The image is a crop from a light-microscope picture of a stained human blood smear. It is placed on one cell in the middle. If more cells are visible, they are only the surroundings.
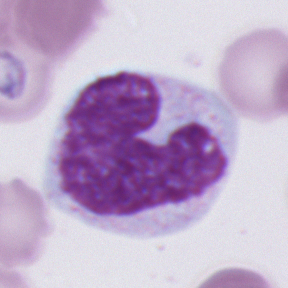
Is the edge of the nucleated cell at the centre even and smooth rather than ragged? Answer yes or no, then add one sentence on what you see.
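Yes. The cell outline is roughly round with a smooth edge.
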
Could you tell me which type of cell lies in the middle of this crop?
monocyte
